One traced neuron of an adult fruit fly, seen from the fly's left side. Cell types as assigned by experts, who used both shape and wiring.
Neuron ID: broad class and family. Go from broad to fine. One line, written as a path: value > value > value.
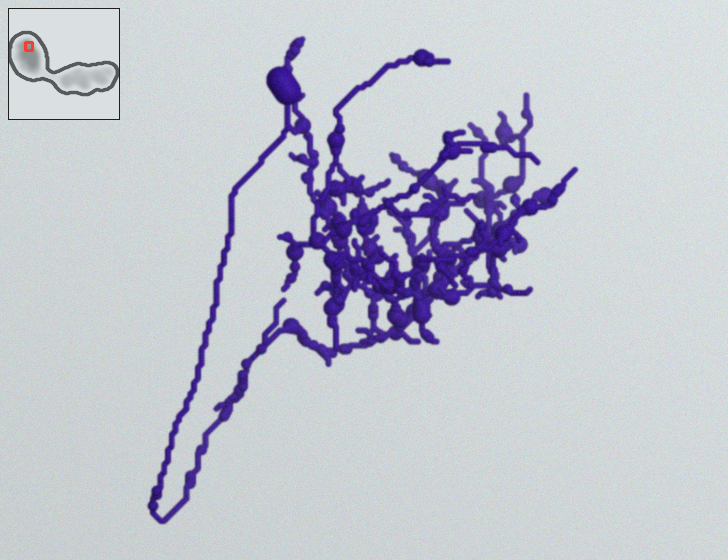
central-brain intrinsic neuron > hemilineage LHl1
